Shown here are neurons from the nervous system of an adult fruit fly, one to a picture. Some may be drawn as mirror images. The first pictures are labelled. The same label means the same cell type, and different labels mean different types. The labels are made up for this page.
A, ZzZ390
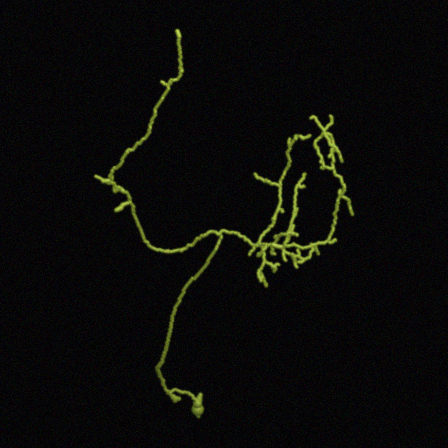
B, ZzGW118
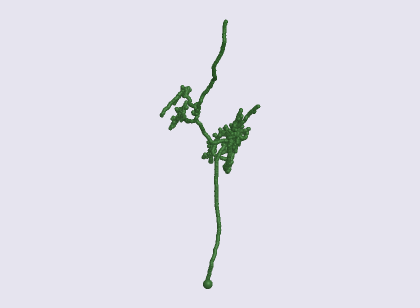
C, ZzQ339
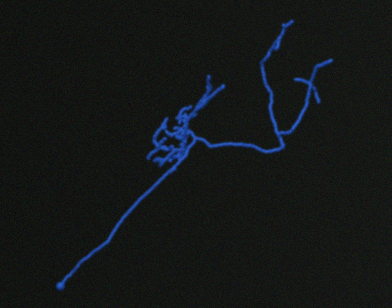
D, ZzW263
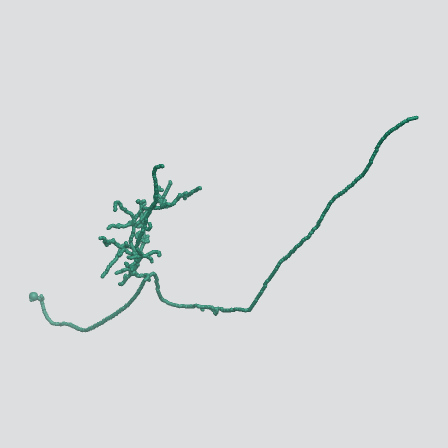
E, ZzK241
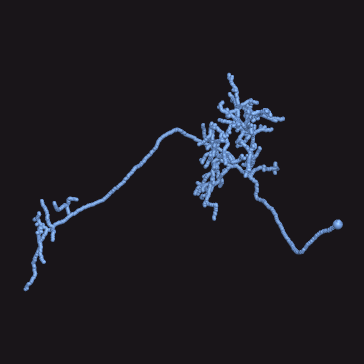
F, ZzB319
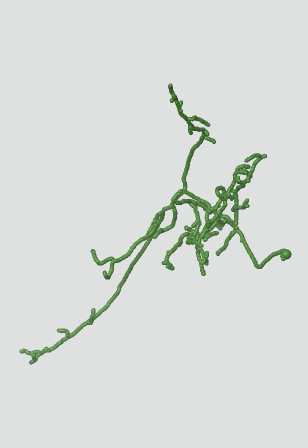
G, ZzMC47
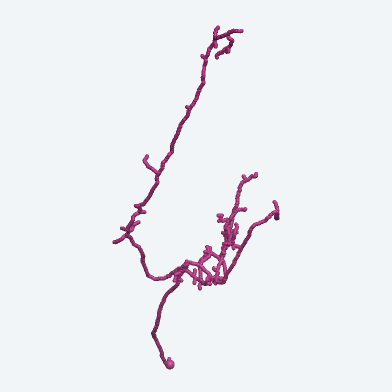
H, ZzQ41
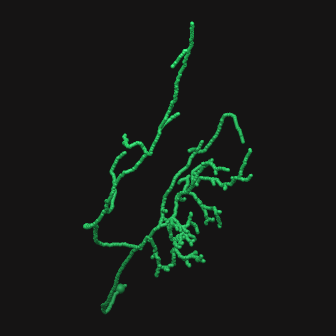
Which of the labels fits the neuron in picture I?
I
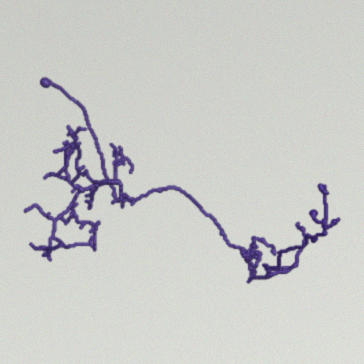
ZzMC47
